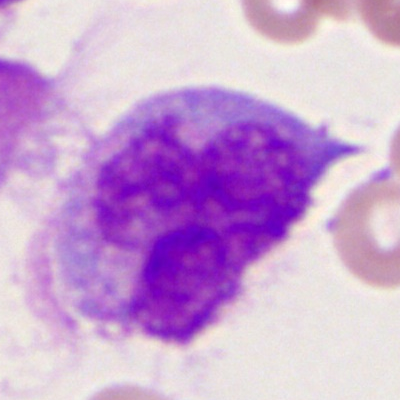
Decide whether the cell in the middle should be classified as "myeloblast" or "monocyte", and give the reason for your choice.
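Monocyte, not myeloblast. Look at the outline: it's irregular and draws out into a pointed extension at the upper right. The chromatin is clumped into darker patches with paler gaps in between. There's plenty of pale greyish-blue cytoplasm, and on the left side it looks pale and frothy.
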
